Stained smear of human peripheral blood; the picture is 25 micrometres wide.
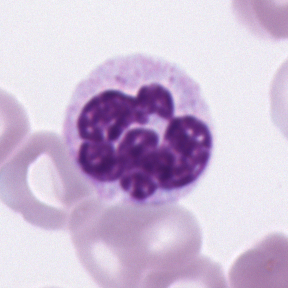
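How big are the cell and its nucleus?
The cell is about 13 micrometres across; the nucleus is about 12 by 10 micrometres and fills about 60% of the cell's area.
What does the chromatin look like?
Dark purple and coarsely clumped.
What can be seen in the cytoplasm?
Fine, faint pinkish granules, scattered through cytoplasm that is pale pinkish-lilac.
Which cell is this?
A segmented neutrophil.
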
